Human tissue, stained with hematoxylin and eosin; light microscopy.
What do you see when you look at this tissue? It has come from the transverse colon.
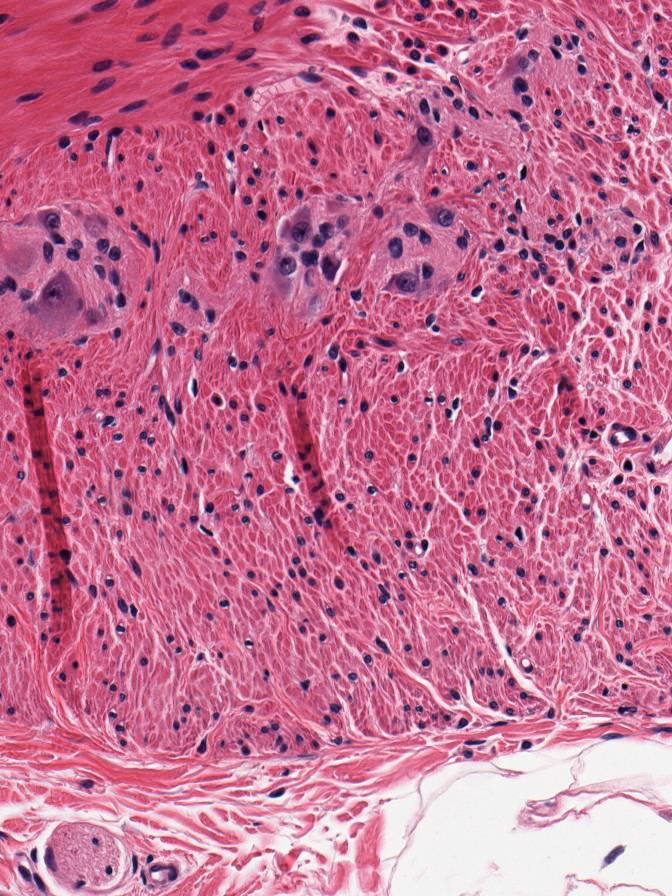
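First, the bulk: thick smooth muscle cut in cross section, small round nuclei among pink fibre profiles. Second, small ganglion-cell clusters beneath the lengthwise-cut top band, one at the left edge, others near upper centre: abundant purple-tinged cytoplasm, round nuclei with nucleoli. Third, thin pale connective strands divide the cross-cut muscle into bundles, clearest on the right.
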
